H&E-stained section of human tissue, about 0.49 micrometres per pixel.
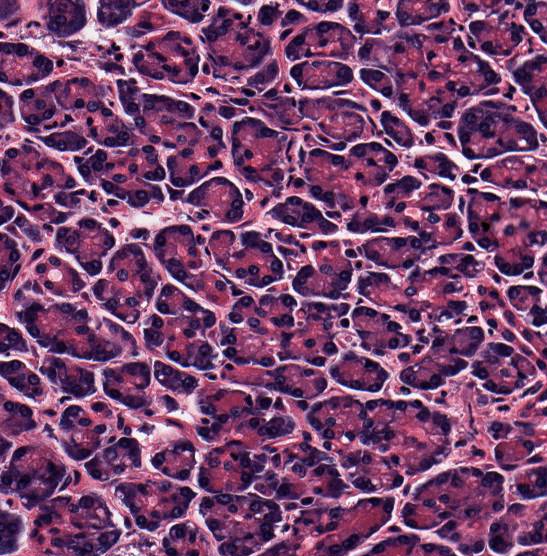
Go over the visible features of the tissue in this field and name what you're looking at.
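First, the cytoplasm of the units is granular and purple-pink. Second, the nuclei of the glandular cells are round and darkly stained. Third, no open central lumina can be made out within the glandular units. Fourth, there are no fat cells anywhere in the field. The tissue is pancreas.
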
